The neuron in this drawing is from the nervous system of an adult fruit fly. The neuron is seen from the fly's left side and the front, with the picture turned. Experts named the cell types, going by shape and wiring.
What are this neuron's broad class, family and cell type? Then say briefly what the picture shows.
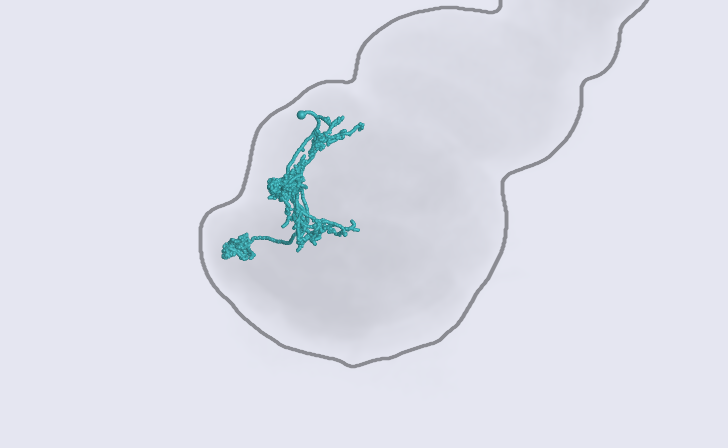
It is a central-brain intrinsic neuron. Its family is called class DAN. The cell type is PPL104. The cell body is at the top of the picture. As drawn here it is about as wide as it is tall.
